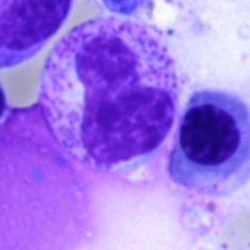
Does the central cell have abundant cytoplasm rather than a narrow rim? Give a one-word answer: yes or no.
Yes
